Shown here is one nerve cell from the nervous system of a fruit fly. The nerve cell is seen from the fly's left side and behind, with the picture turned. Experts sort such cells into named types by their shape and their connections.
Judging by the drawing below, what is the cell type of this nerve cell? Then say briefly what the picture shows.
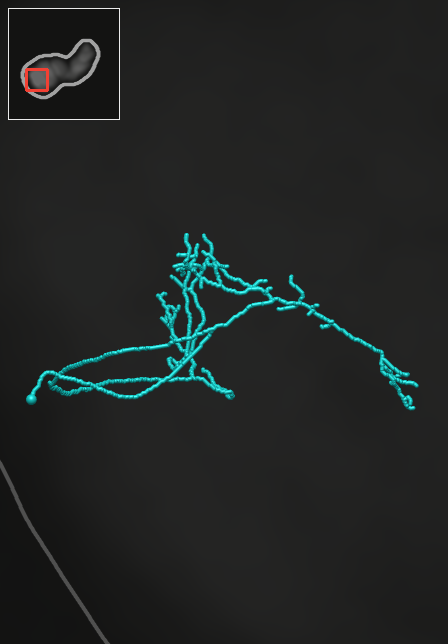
The cell type is PLP042_c. This is a central-brain intrinsic neuron. The cell body is on the left of the picture. As drawn here it is wider than it is tall.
